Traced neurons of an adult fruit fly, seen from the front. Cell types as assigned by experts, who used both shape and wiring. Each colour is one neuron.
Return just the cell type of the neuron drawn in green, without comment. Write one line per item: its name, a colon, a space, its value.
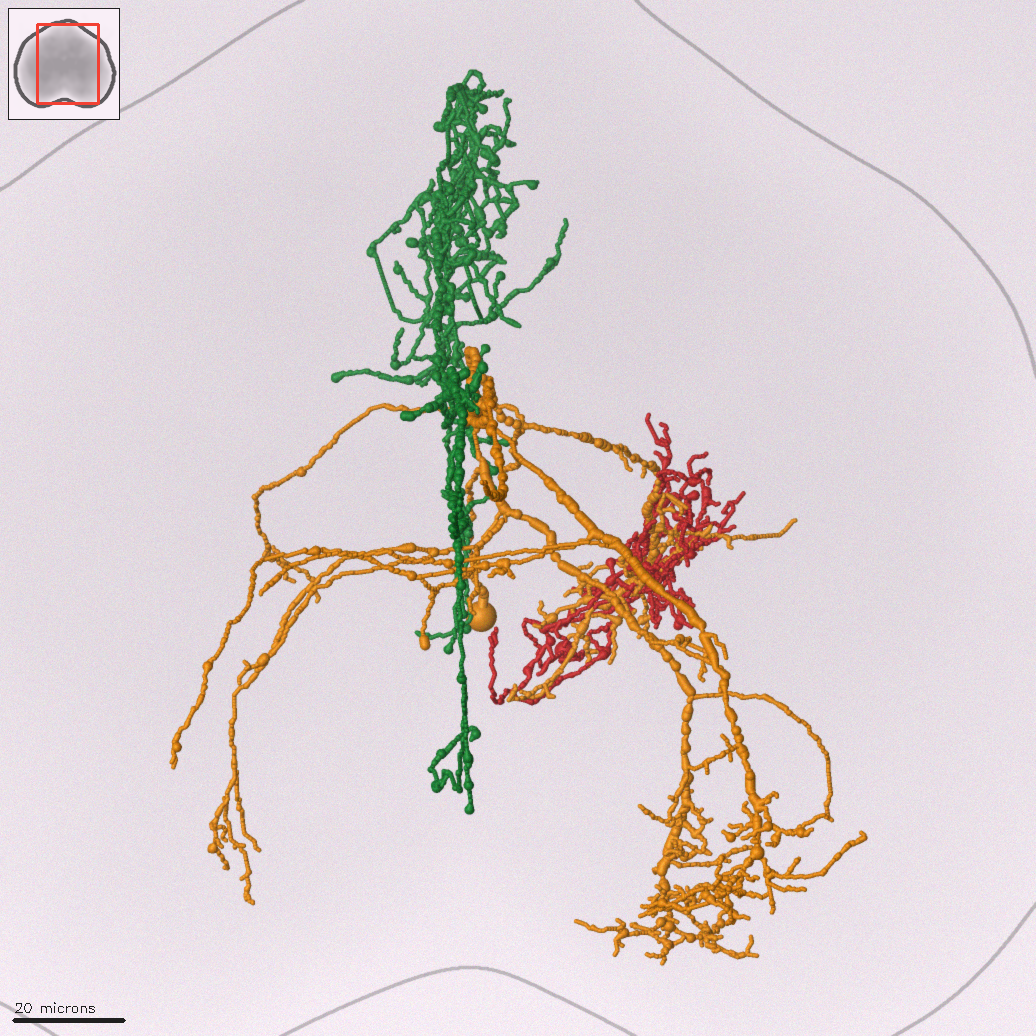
cell type: DNpe053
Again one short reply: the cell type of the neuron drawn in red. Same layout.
cell type: IN01B084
